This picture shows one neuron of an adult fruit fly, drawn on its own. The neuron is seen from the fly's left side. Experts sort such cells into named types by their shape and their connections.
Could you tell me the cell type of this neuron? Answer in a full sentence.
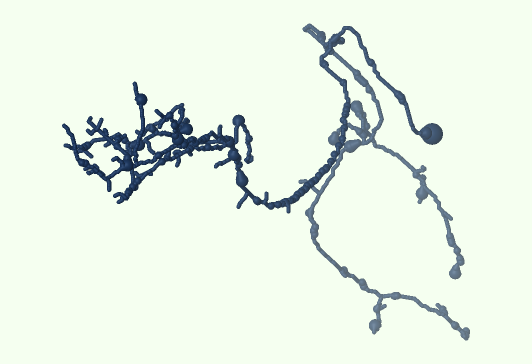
The cell type is CB2694.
